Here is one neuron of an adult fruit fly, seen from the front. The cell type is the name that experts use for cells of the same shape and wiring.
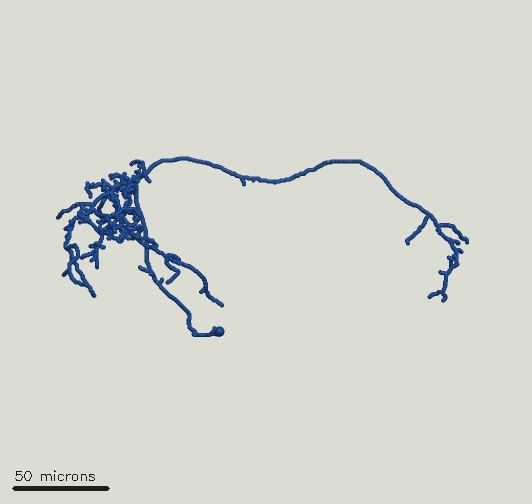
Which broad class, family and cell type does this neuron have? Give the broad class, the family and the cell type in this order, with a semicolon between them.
nerve-cord intrinsic neuron; hemilineage 14B; IN14B011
